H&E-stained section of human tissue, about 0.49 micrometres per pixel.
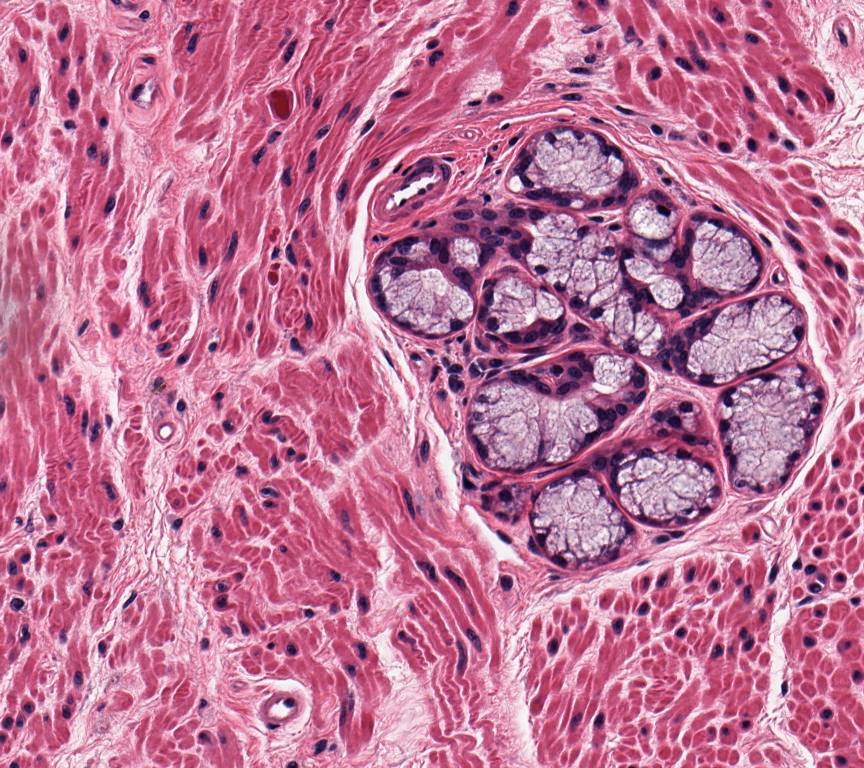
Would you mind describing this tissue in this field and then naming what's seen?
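Pale, foamy, grey-violet mucous cytoplasm fills the acini. The gland cell nuclei are dark and flattened against the outer edge of each acinus. Smooth muscle runs in bundles in different directions, some cut lengthwise, others across. The muscle cells have central elongated nuclei and pink cytoplasm without cross-striations. This is mucosa of the esophagus.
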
